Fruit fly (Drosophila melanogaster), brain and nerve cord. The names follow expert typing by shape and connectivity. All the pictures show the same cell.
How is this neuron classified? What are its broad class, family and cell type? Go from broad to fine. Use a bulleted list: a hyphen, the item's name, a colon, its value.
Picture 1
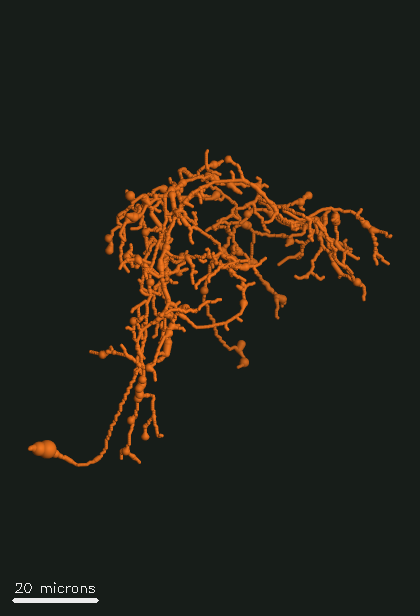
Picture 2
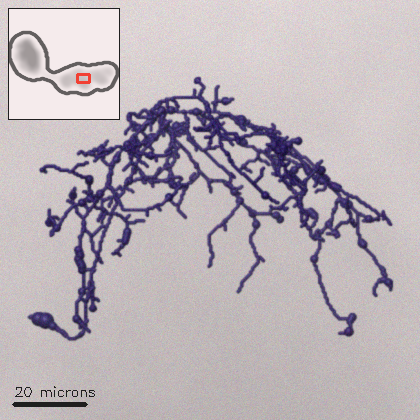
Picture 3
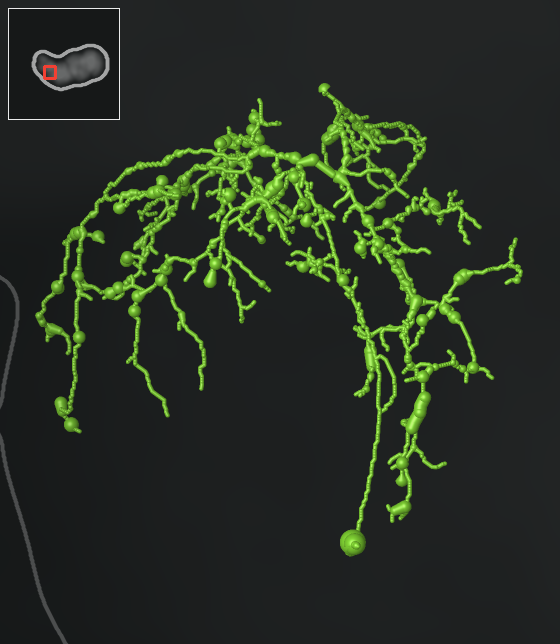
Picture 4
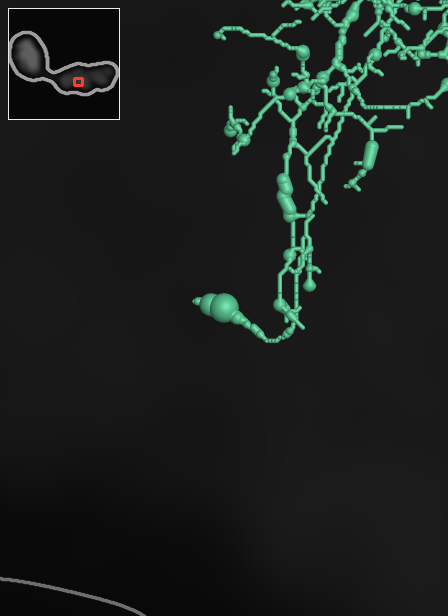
- broad class: nerve-cord intrinsic neuron
- family: hemilineage 08A
- cell type: IN08A032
